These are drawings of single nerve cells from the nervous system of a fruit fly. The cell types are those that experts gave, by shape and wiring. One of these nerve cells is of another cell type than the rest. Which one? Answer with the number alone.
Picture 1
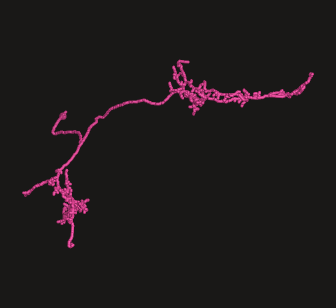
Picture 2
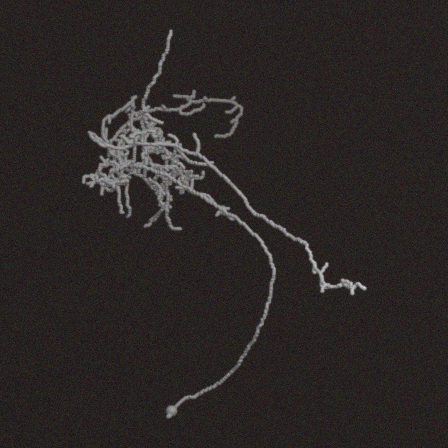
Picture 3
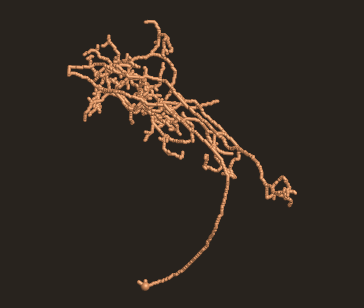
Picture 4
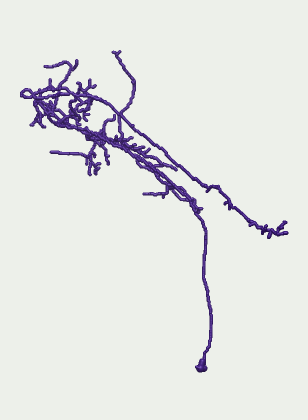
1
